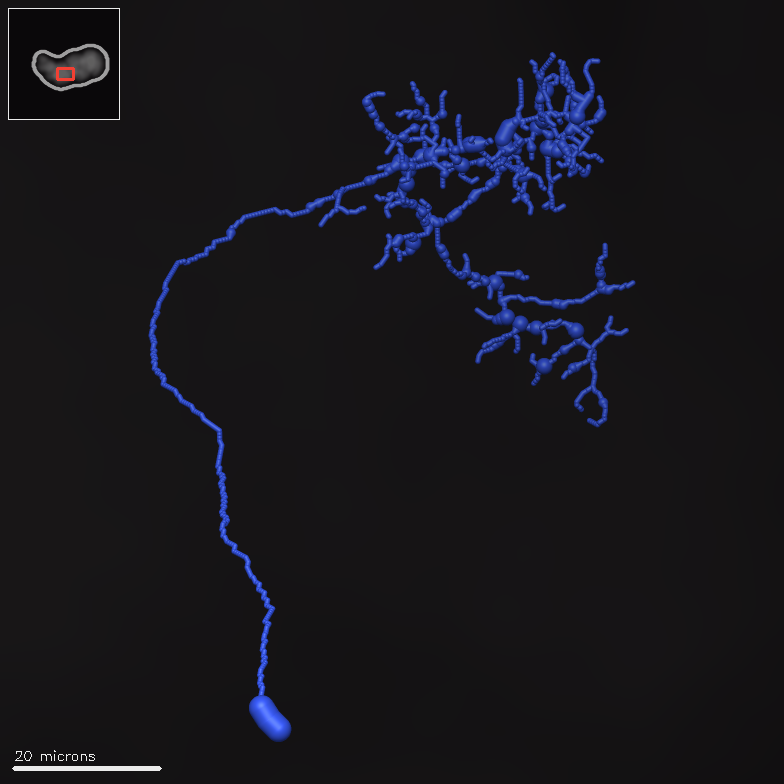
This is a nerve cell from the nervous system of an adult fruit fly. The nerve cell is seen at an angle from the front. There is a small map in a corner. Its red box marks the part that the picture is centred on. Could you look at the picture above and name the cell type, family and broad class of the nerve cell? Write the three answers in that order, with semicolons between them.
Tm24; Tm; optic-lobe intrinsic neuron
